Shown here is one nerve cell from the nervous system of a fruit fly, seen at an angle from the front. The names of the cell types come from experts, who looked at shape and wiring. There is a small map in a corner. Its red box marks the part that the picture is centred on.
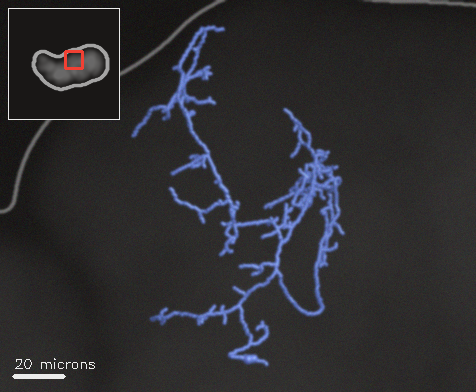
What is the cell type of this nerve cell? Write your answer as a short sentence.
The cell type is CL087.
